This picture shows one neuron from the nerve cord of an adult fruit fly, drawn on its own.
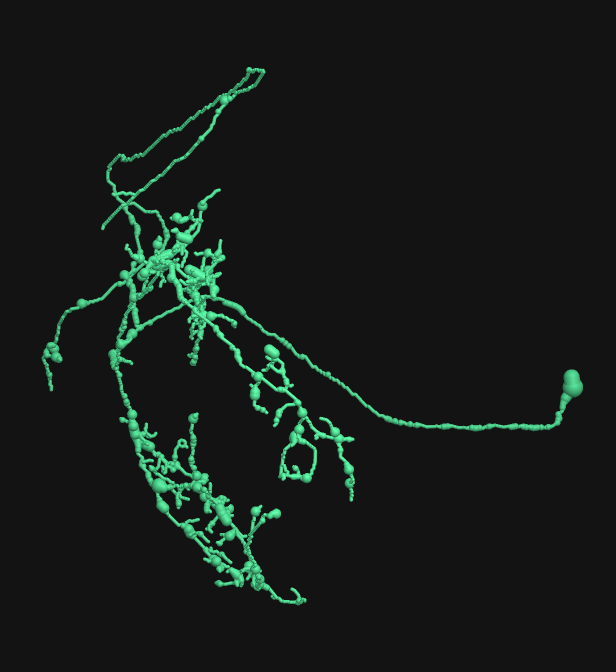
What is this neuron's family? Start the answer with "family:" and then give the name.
family: hemilineage 23B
